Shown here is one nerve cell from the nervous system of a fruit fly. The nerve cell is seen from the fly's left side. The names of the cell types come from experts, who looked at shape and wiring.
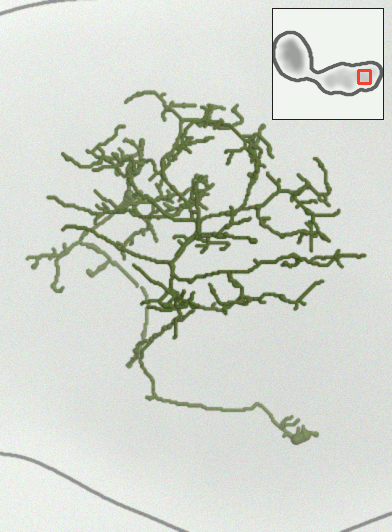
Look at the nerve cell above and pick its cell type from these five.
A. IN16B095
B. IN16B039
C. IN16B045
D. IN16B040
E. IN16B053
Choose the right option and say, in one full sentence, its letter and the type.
The nerve cell, by cell type, is IN16B053, option E.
